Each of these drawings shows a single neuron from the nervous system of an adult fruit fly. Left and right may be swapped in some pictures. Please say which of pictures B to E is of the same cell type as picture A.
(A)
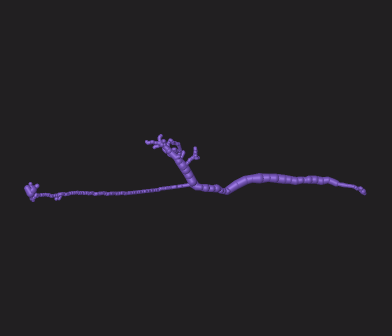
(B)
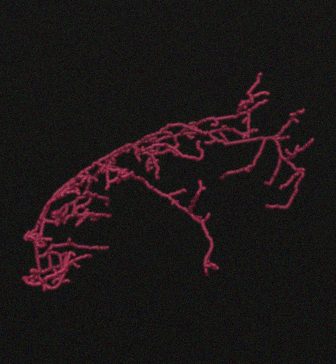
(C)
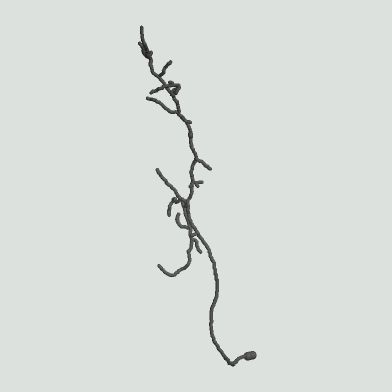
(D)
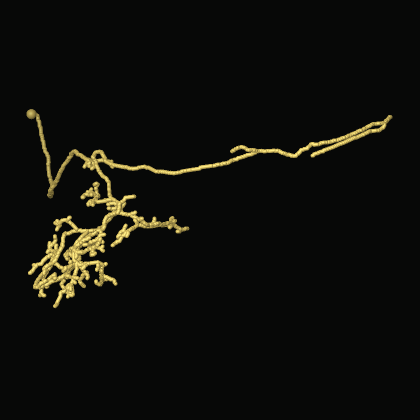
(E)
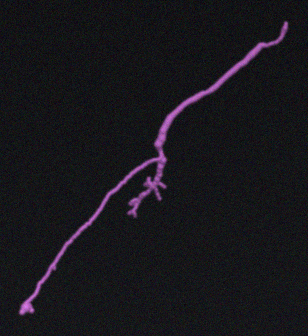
Picture E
